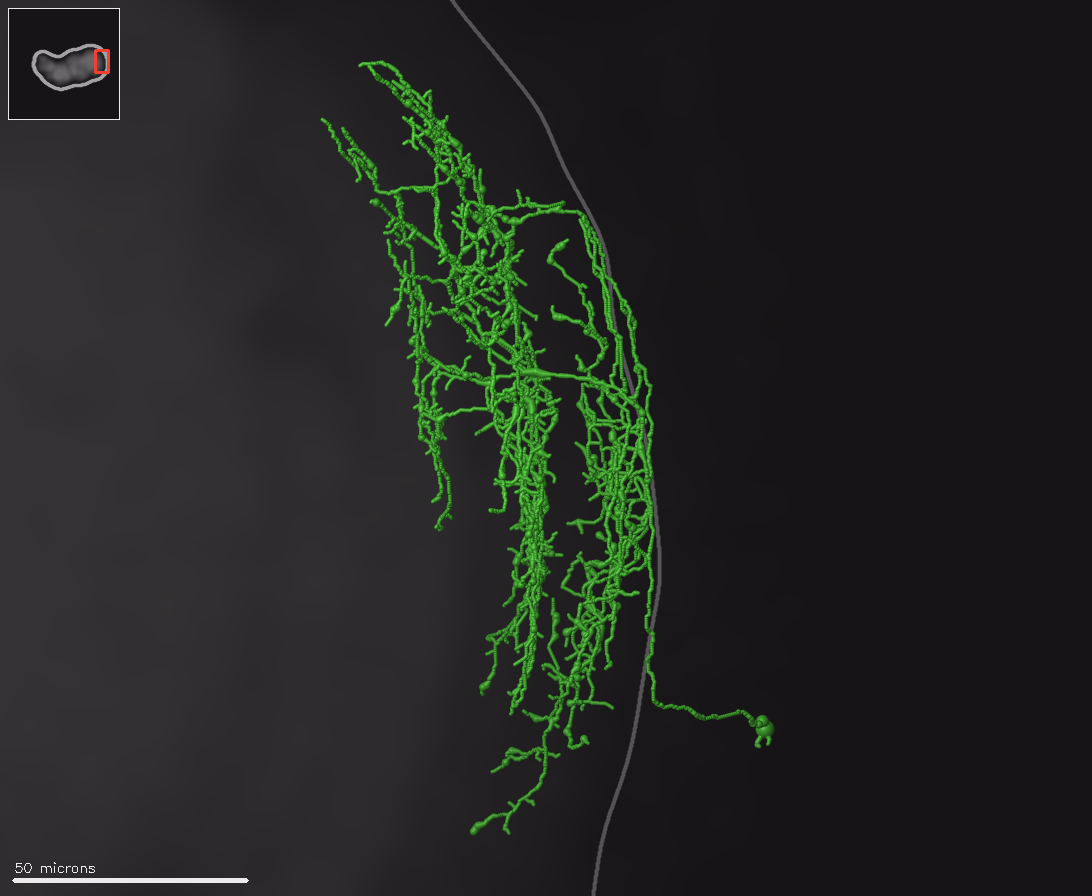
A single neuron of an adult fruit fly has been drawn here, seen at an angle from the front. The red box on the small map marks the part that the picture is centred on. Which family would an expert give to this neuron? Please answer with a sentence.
The family is Mi.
